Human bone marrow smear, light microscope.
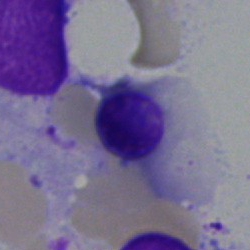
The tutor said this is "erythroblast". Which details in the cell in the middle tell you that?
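In this erythroblast the chromatin stains dark purple and looks dense and clumped. No nucleoli can be seen in its nucleus.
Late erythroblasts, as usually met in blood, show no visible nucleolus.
That absence of nucleoli therefore fits the name. No granules are visible anywhere in the cell. The picture is slightly blurred, so the cell's detail is softened.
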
